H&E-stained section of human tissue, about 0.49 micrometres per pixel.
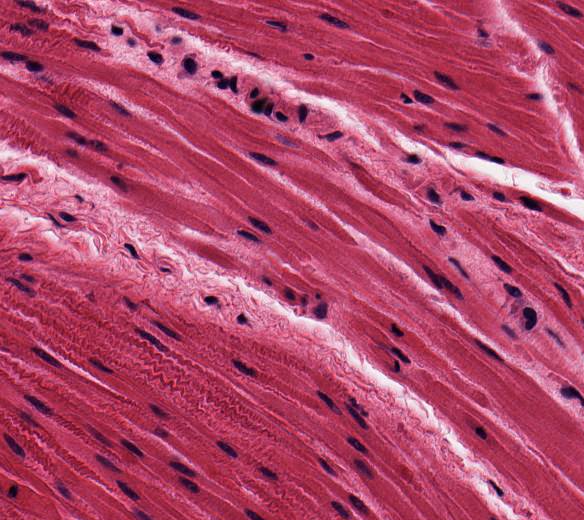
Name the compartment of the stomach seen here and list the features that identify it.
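You're looking at smooth muscle. Look at the nuclei: each lies centrally within its fibre, an elongated oval lined up with the fibre's long axis.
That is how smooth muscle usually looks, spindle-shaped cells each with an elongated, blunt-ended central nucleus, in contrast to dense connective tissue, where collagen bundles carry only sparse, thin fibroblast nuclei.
Down in the lower left, the fibres take a wavy, zigzag course. You won't find any fat cells here.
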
